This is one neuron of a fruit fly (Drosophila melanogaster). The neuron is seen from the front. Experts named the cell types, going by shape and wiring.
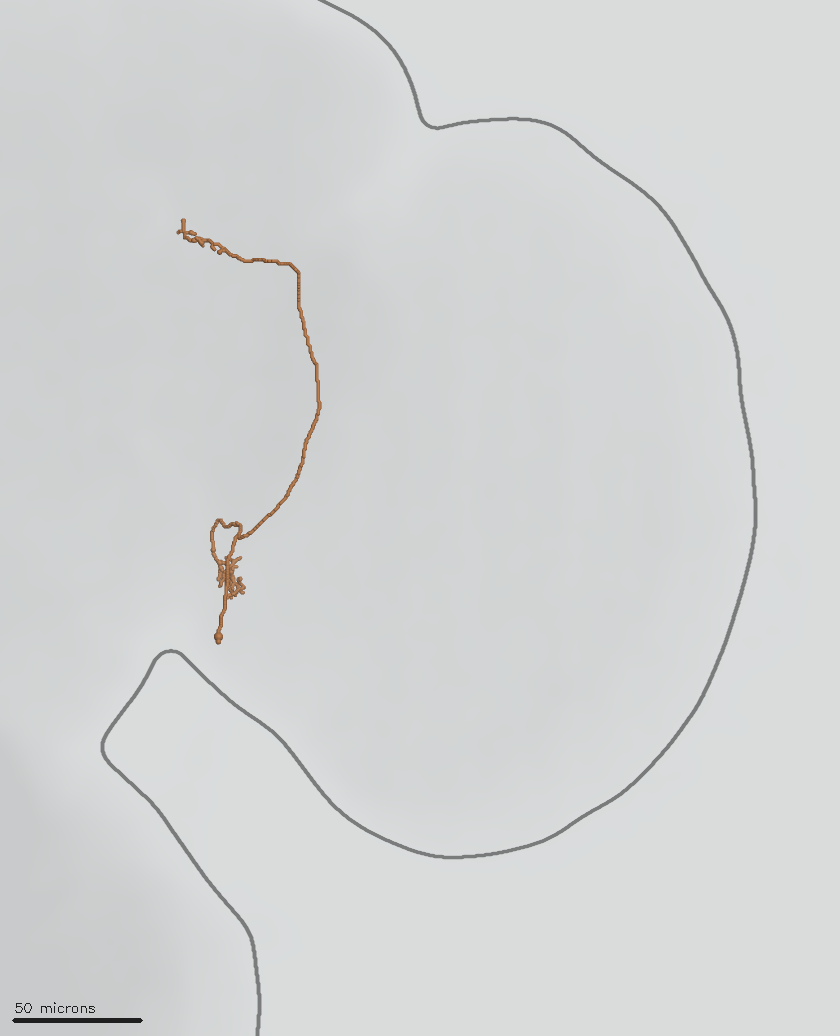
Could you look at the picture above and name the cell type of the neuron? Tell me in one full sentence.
This neuron counts as a member of the cell type LC30.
